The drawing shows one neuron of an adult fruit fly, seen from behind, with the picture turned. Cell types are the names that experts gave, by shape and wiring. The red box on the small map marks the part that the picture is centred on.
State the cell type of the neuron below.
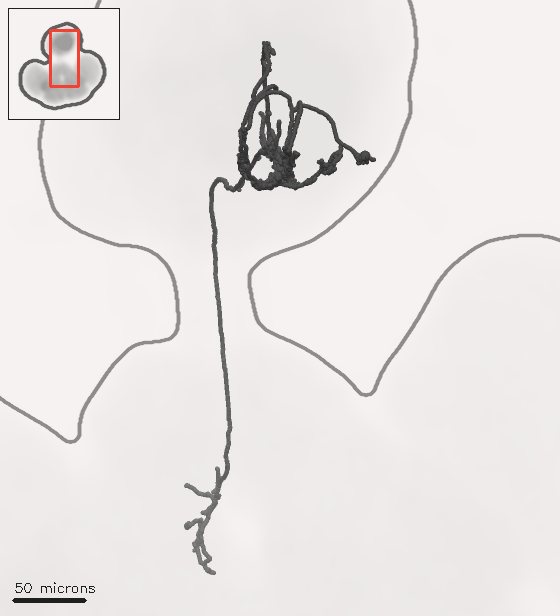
ANXXX202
